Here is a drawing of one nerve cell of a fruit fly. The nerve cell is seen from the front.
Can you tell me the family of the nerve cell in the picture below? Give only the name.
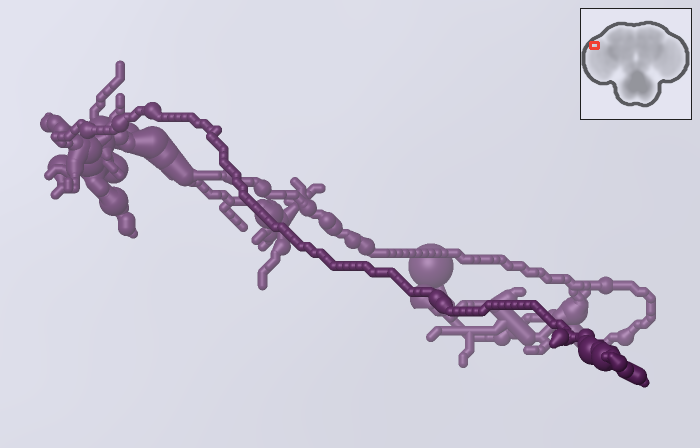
C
